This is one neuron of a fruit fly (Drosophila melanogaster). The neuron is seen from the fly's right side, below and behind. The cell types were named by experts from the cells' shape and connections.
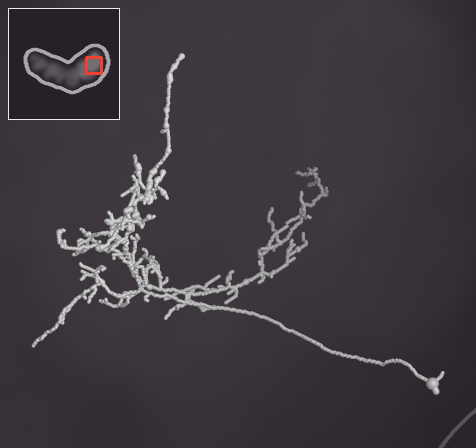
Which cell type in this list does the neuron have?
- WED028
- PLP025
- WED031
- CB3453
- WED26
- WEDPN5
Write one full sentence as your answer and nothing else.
The neuron is a member of cell type CB3453.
